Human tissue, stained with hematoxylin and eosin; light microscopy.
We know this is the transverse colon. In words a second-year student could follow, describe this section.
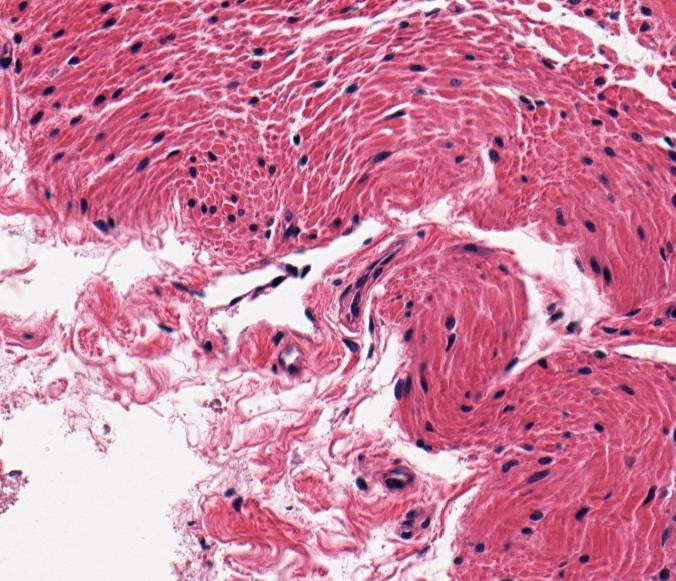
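Smooth muscle bundles fill the upper part and right half of the field. Its cells have pink cytoplasm and elongated, dark, blunt-ended nuclei. At upper centre some are cut across, showing small round pink profiles. In the lower-right bundle they run in curving, swirling lines.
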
